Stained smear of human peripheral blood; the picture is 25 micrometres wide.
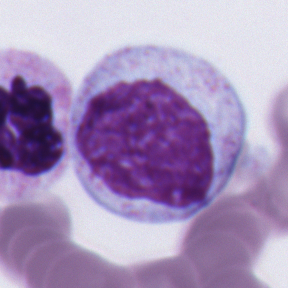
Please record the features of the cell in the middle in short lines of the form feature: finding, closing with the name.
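Outline: round and smooth
Nucleus: a single oval mass, no lobes
Nuclear extent: fills most of the cell
Cytoplasm: pale blue-grey
Name: myelocyte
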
